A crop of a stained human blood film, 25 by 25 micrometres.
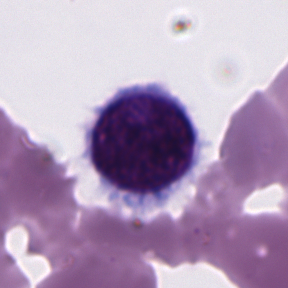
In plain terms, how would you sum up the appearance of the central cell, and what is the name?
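Look first at the central cell: its outline is round. Its chromatin is dense and takes a deep purple stain. Around the nucleus runs only a scant rim of pale blue cytoplasm. Now follow the edge, most clearly along the lower side, and you will see fine, ragged projections fringing it. This is a hairy cell.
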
